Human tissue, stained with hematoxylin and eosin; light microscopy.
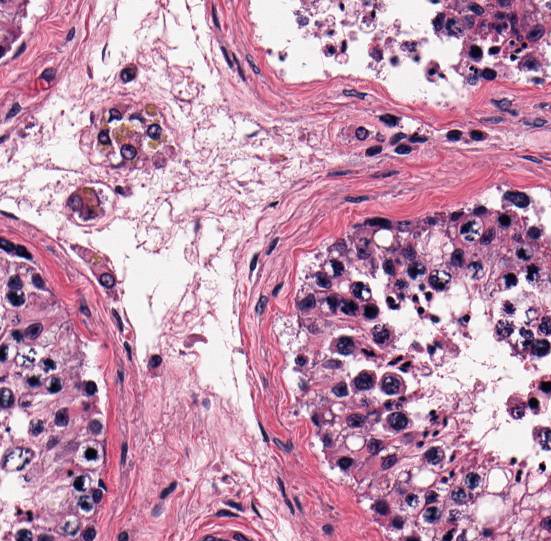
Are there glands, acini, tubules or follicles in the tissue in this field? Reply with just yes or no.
Yes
